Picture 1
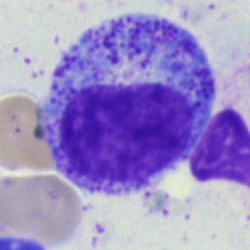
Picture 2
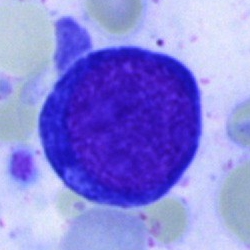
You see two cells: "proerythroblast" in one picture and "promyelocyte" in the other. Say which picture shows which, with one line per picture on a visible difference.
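In picture 1 we see a promyelocyte: The cytoplasm holds many dark purple granules.
In picture 2 we see a proerythroblast: No granules are visible in the cytoplasm.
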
